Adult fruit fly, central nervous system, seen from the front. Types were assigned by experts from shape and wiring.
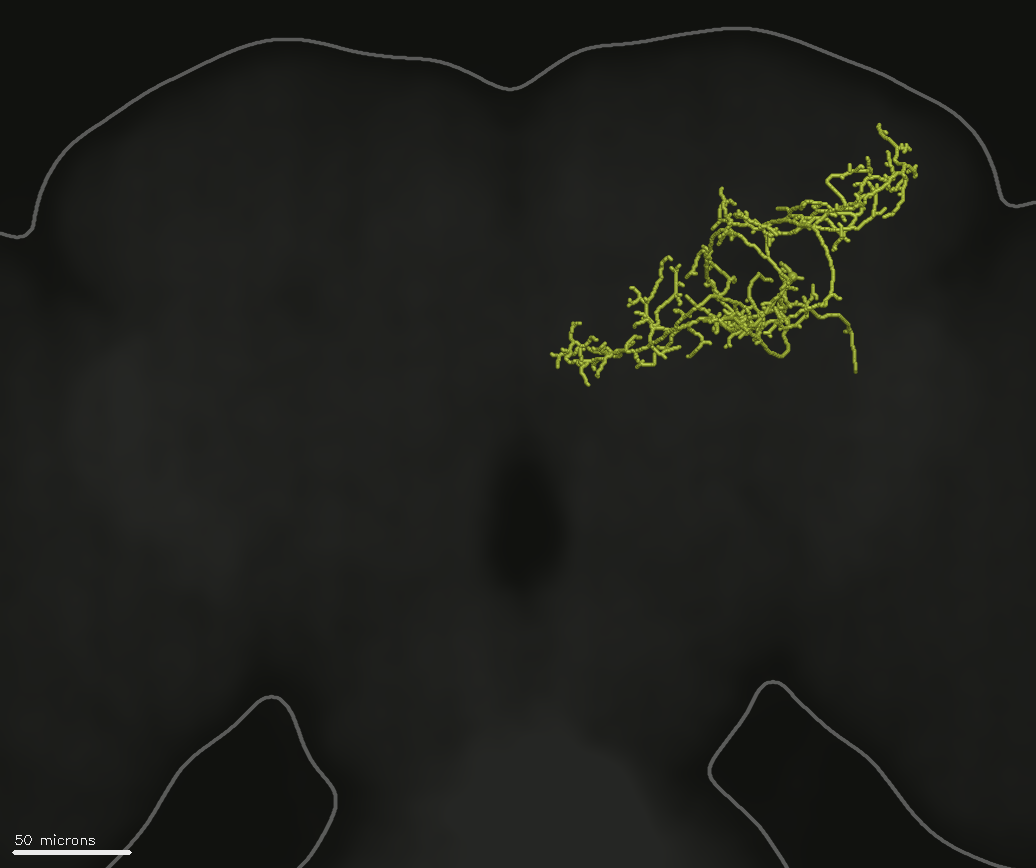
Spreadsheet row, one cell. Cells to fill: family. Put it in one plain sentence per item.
The family is hemilineage DL1_ventral.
